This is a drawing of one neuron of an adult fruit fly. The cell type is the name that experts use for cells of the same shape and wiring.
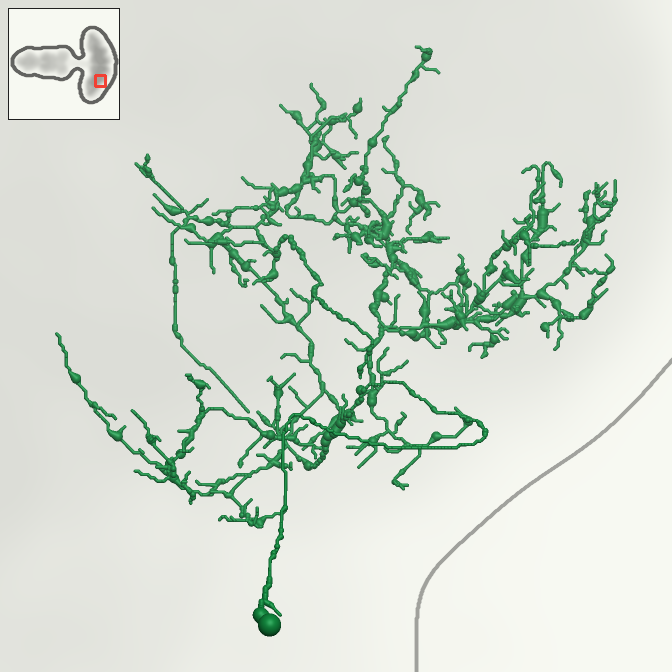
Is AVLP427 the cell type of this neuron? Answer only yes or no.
yes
